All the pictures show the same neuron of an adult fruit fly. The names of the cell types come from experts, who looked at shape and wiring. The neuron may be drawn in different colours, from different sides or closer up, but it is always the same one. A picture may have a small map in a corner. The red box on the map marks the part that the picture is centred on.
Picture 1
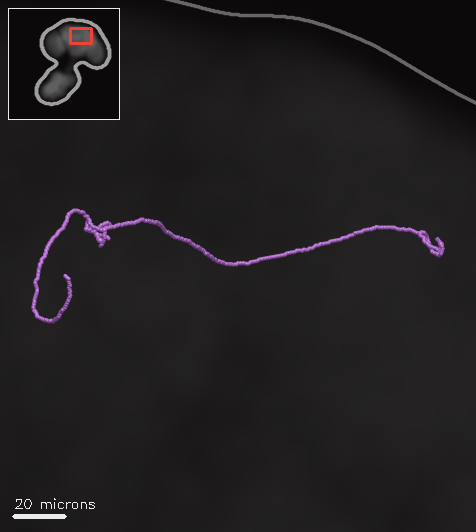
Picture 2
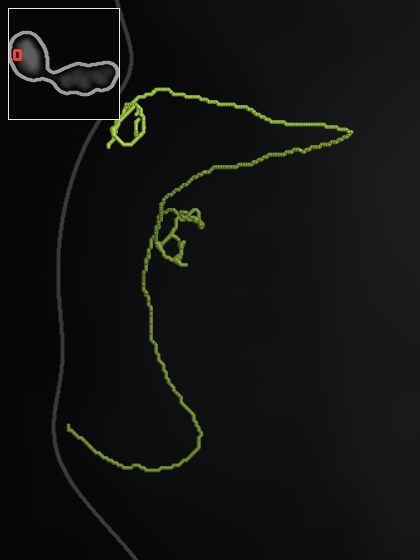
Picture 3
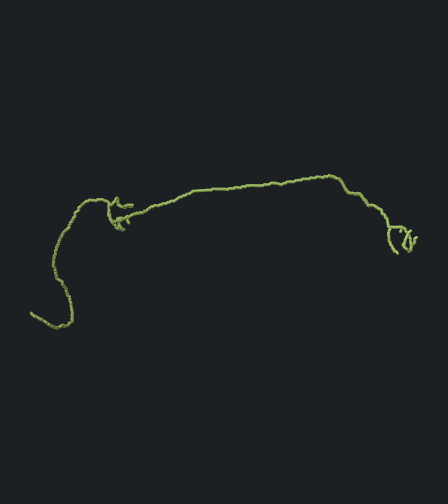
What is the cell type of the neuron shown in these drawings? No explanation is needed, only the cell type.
ORN_DA3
